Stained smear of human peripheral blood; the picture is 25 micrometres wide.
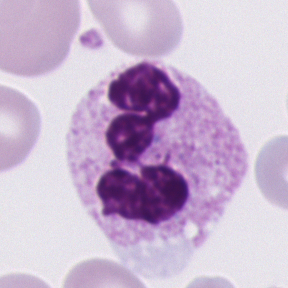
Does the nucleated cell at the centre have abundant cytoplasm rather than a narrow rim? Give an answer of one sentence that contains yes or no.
Yes, around the nucleus lies a broad area of cytoplasm.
